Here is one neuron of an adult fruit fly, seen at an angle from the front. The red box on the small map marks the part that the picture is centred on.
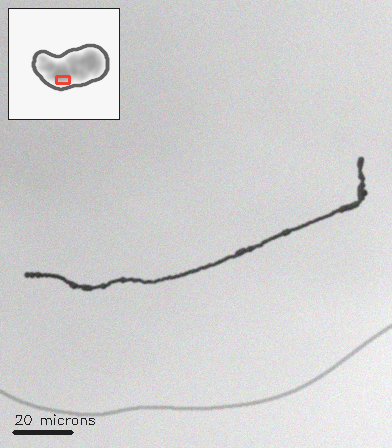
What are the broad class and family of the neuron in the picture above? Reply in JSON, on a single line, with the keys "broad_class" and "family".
{"broad_class": "photoreceptor or other optic-lobe sensory neuron", "family": "class visual"}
